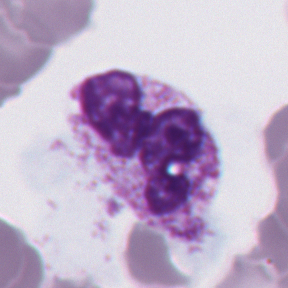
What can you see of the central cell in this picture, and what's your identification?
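One large nuclear lobe sits upper left, the remainder of the nucleus to its right. Dark purple chromatin appears coarse and clumped, with no visible nucleoli. The cell has no sharp border; granules lie scattered beyond it towards the lower left. Segmented neutrophil.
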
